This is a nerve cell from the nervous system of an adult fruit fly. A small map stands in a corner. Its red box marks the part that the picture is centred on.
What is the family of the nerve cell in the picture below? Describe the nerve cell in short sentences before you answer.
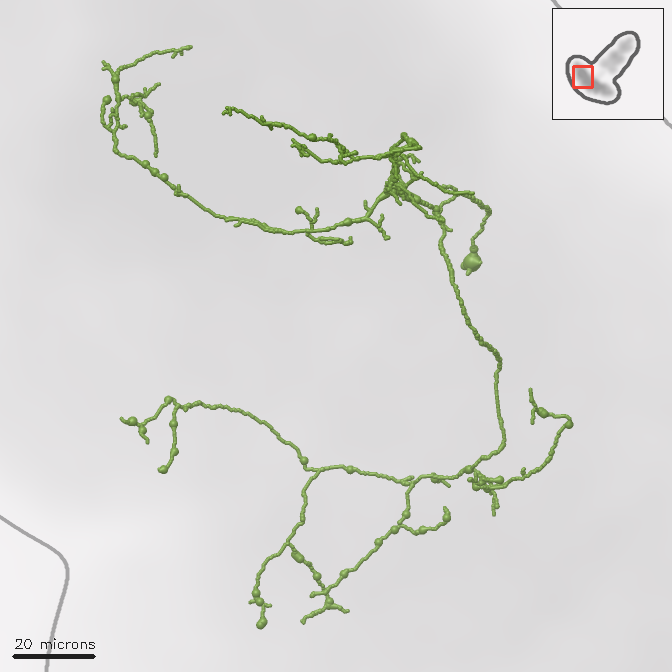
From top to bottom in the picture it spans about 150 microns. The picture shows dozens of branch ends. This is a central-brain intrinsic neuron. The family is hemilineage SMPpd1.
